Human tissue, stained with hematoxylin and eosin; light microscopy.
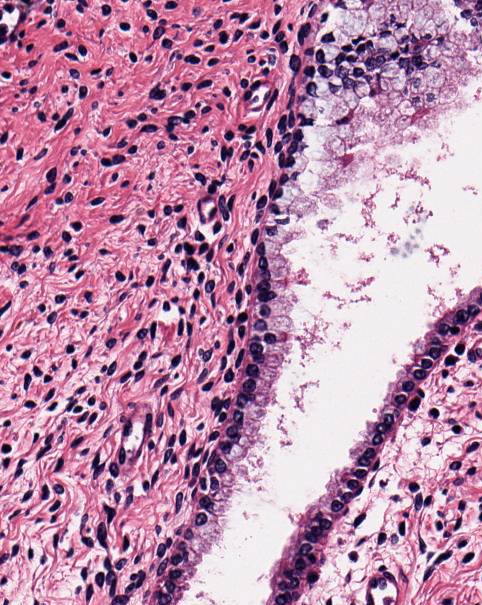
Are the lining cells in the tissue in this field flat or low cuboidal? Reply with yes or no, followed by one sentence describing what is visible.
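No. The nuclei of the lining columnar cells are dark and sit at the base of the cells.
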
